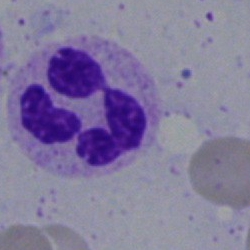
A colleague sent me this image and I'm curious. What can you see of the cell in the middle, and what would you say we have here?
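The nucleus is divided into several separate lobes arranged in a ring around a pale central area. Its chromatin is dense and dark purple. Fine lilac granules lie in the cytoplasm. The cell is a segmented neutrophil.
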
